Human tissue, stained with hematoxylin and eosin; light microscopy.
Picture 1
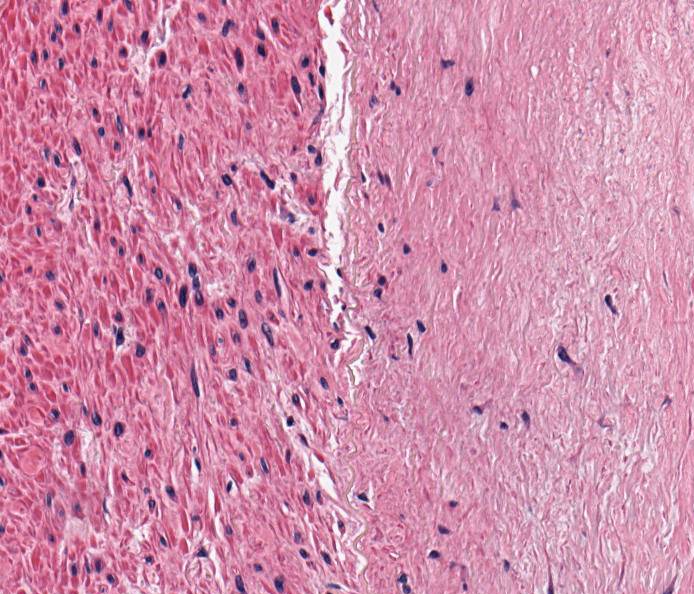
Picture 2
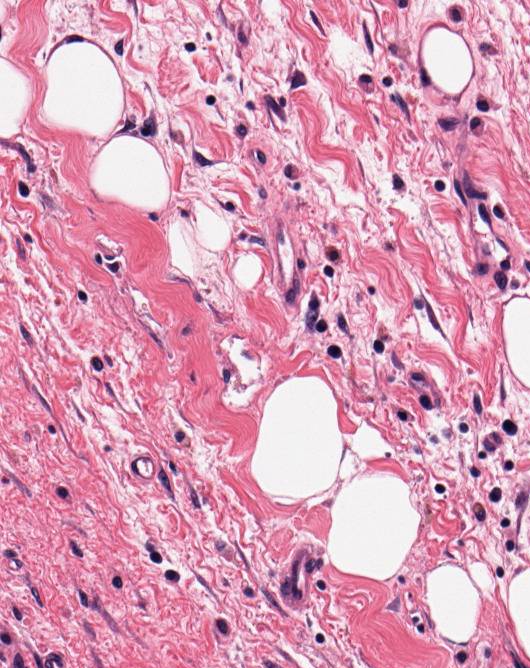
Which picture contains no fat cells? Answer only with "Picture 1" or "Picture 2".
Picture 1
